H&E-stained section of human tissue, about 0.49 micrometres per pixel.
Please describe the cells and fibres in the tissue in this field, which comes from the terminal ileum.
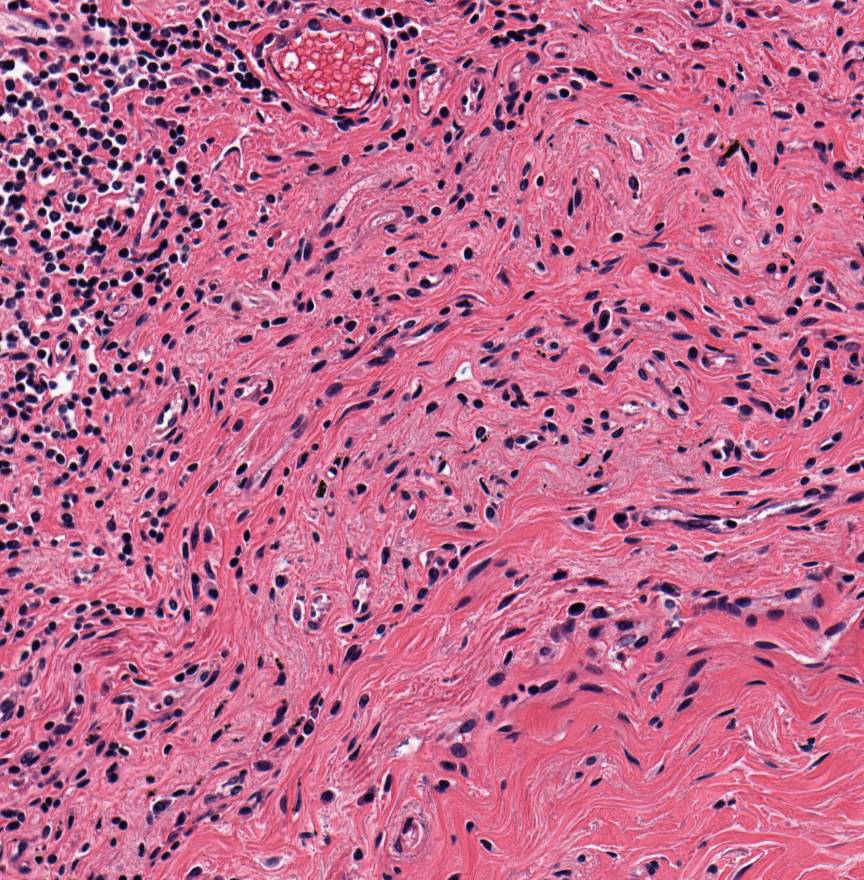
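Mostly this is fibrous stroma, pink collagen bundles running in wavy, swirling directions. The upper left corner holds a dense sheet of small round lymphocytes with dark nuclei. Spindle cells with elongated dark nuclei are scattered between the collagen bundles across the field. Near the top centre, a small vessel's lumen is packed with red blood cells.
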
